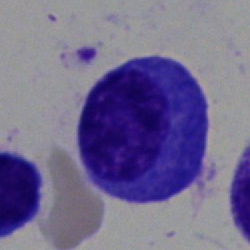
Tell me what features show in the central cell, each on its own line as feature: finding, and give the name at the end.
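Shape: round to slightly oval
Border: smooth and even
Nucleus: off-centre, pushed toward the upper left
Cytoplasm: deeply blue-staining
Crescent: cytoplasm widest on the right side
Name: plasma cell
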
